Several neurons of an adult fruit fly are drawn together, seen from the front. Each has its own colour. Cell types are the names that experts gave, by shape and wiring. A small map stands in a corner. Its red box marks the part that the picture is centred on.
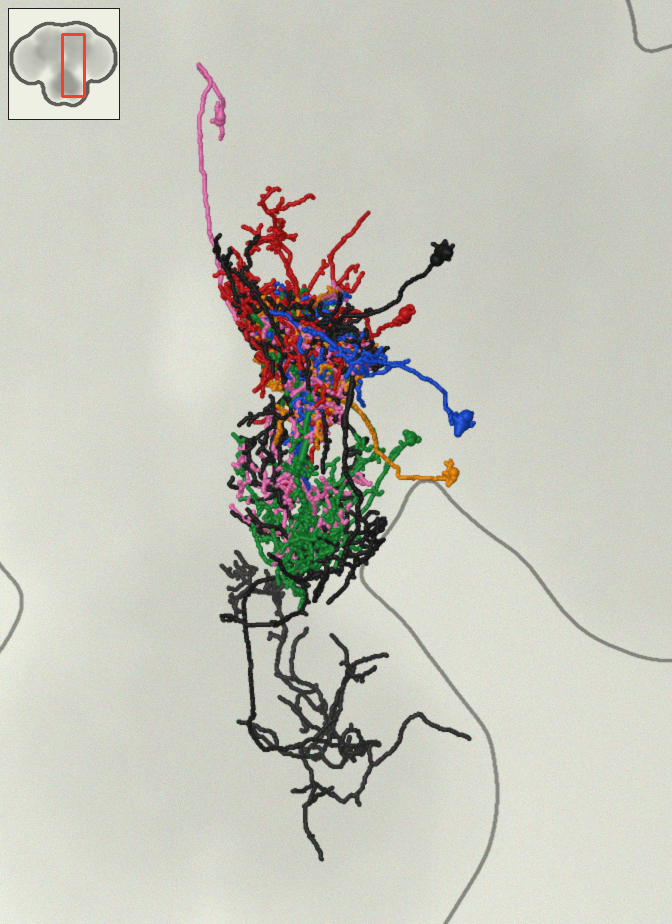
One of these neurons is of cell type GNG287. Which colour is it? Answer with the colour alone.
green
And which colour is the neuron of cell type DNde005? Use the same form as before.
black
